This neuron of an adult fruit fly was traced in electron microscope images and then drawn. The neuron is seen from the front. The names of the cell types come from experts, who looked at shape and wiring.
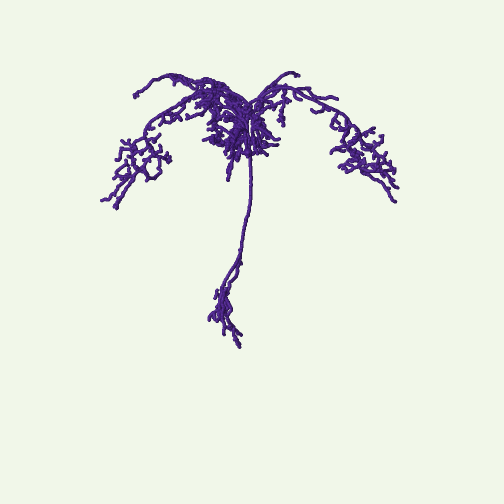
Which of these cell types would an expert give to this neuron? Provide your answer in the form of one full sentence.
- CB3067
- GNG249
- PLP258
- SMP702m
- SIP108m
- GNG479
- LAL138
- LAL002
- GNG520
It is the cell type SMP702m to which this neuron belongs.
